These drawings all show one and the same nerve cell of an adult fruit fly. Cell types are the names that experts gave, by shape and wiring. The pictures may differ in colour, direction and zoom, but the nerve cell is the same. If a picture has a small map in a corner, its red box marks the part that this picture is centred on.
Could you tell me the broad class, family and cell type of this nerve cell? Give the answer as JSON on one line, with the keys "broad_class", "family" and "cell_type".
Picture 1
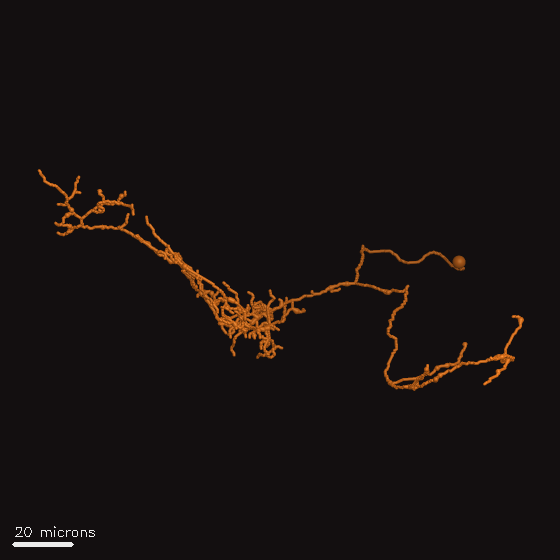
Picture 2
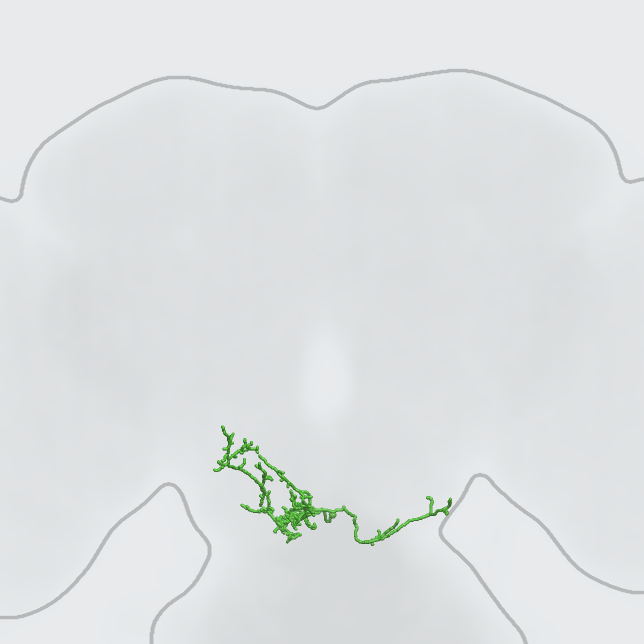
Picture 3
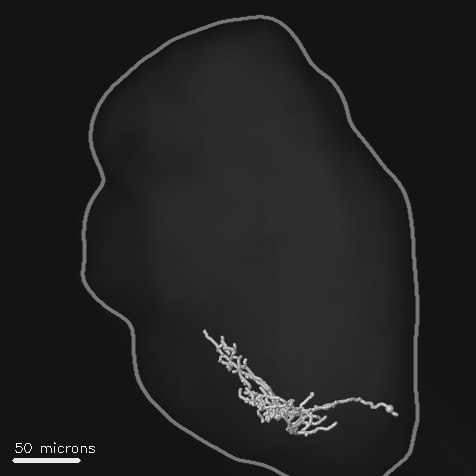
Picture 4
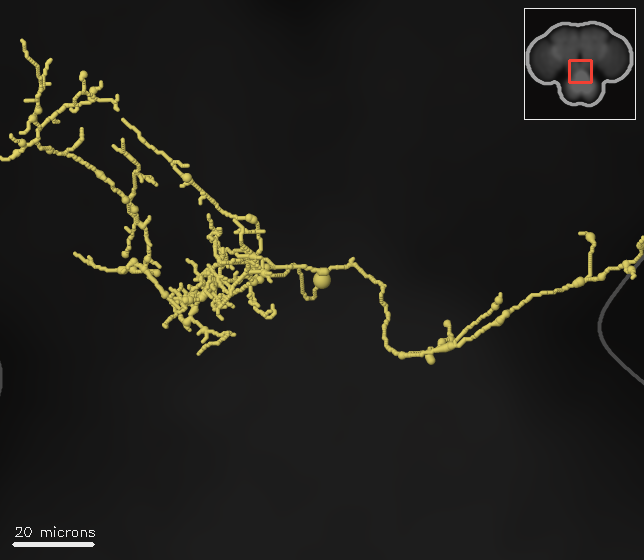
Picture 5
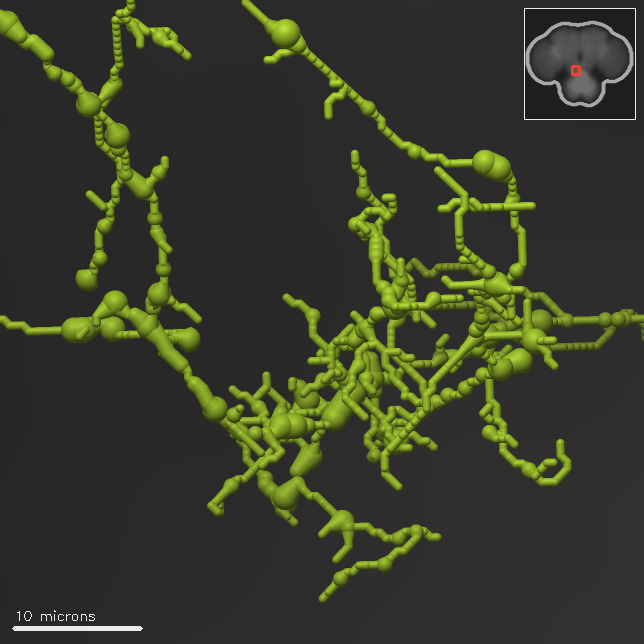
{"broad_class": "central-brain intrinsic neuron", "family": "hemilineage LB23", "cell_type": "GNG448"}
